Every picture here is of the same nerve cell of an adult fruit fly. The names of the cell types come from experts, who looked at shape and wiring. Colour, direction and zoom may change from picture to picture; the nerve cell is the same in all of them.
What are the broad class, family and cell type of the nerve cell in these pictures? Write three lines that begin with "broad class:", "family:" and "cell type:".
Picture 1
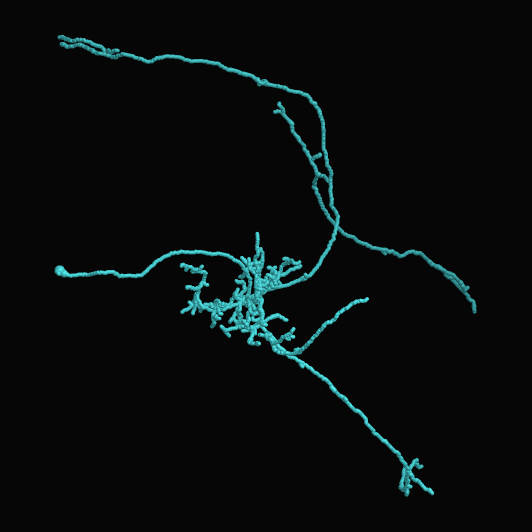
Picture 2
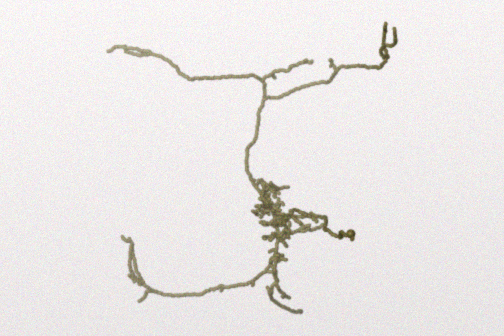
broad class: central-brain intrinsic neuron
family: hemilineage VESa2
cell type: VES031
